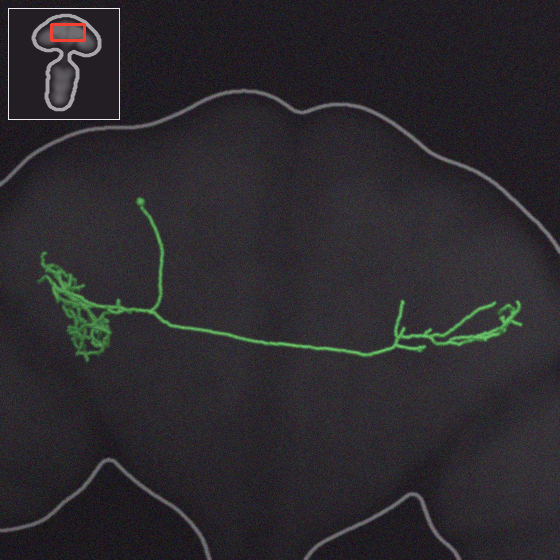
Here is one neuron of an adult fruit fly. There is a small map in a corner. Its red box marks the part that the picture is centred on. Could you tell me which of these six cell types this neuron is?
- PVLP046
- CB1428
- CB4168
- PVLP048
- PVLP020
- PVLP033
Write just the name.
PVLP033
